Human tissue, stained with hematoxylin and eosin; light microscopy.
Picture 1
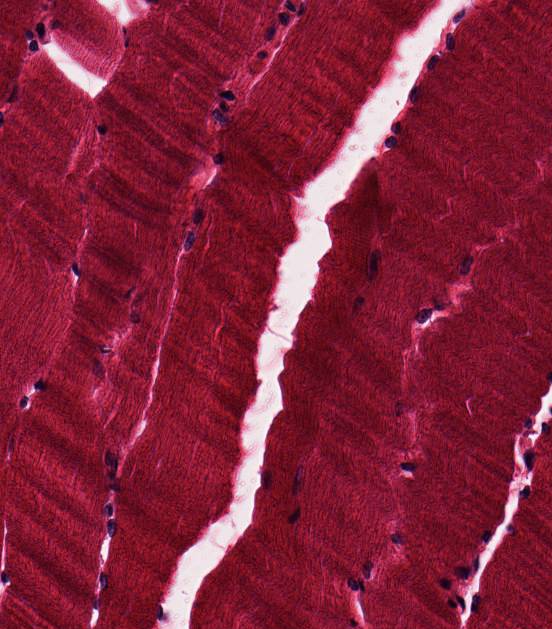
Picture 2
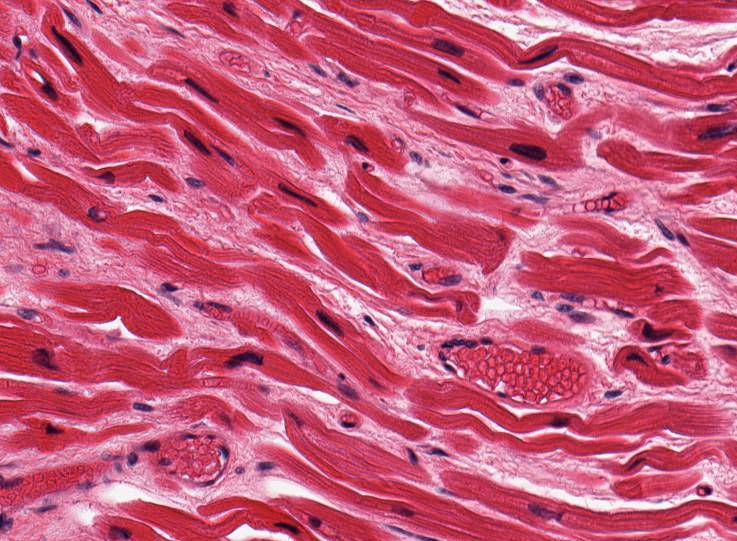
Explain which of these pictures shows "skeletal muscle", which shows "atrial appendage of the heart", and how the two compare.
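Of the two, picture 1 is skeletal muscle and picture 2 is the atrial appendage of the heart. The skeletal muscle fibres run long, parallel and unbranched, side by side from lower left to upper right, whereas the atrial fibres branch and join their neighbours. Nuclei are dark and elongated in both, lying at the fibre edges in skeletal muscle but centrally in the atrial appendage. Cytoplasm stains deep red in both, with faint cross-striations visible in the atrial fibres. Loose, pale pink, wispy connective tissue with scattered small dark nuclei lies between the atrial fibres.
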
